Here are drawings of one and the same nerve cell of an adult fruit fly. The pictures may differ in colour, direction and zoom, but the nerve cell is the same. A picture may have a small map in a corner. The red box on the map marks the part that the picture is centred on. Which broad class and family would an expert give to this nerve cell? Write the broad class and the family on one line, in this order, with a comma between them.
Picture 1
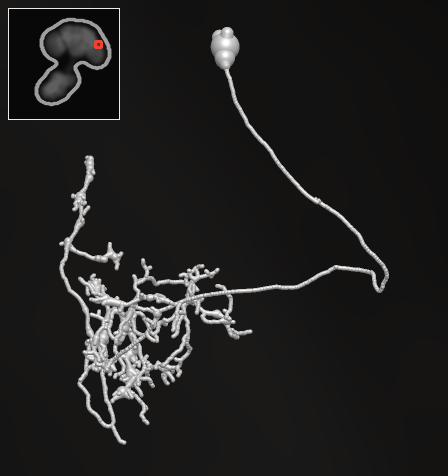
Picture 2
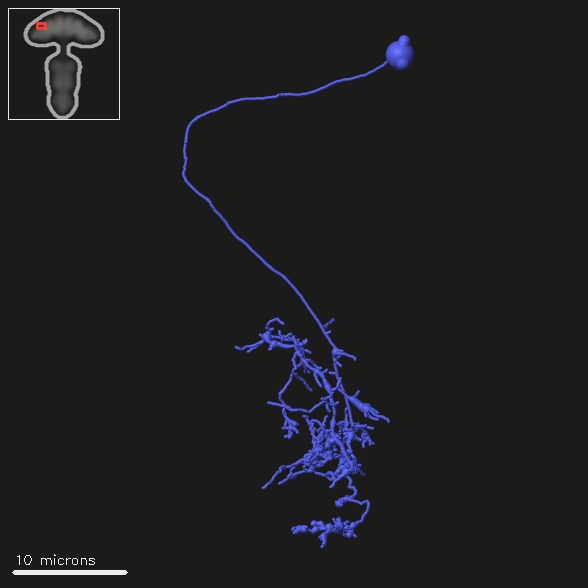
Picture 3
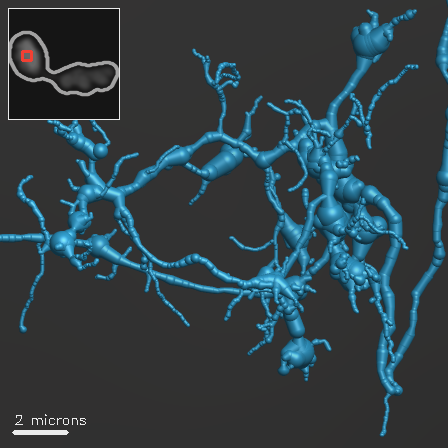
optic-lobe intrinsic neuron, Dm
